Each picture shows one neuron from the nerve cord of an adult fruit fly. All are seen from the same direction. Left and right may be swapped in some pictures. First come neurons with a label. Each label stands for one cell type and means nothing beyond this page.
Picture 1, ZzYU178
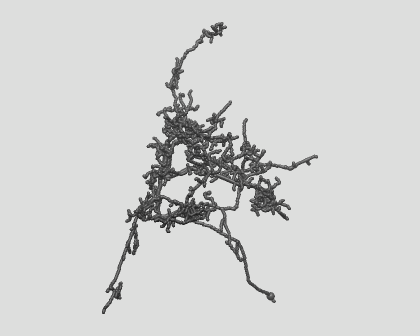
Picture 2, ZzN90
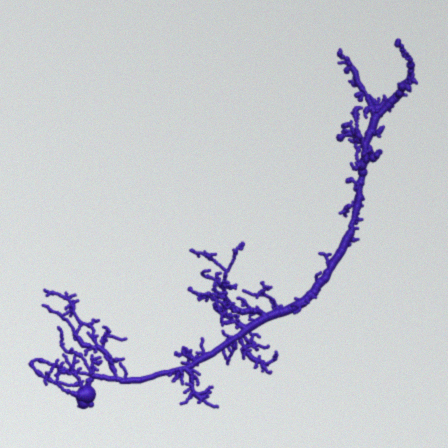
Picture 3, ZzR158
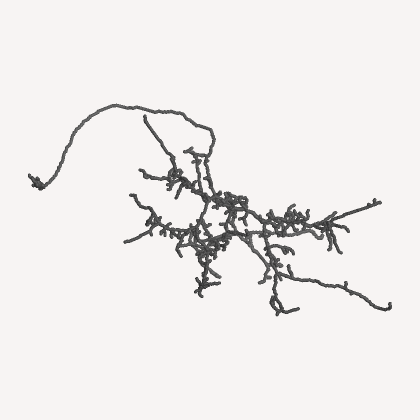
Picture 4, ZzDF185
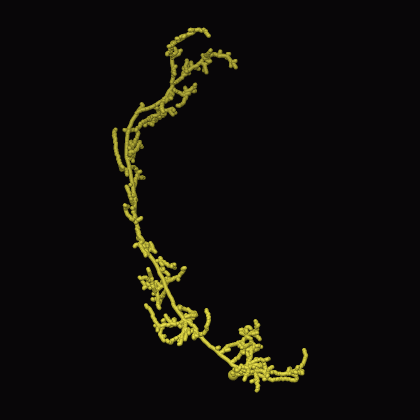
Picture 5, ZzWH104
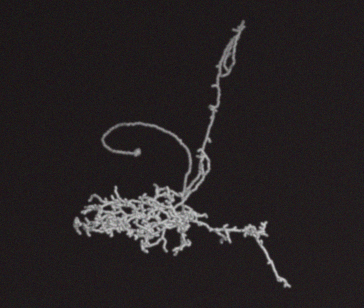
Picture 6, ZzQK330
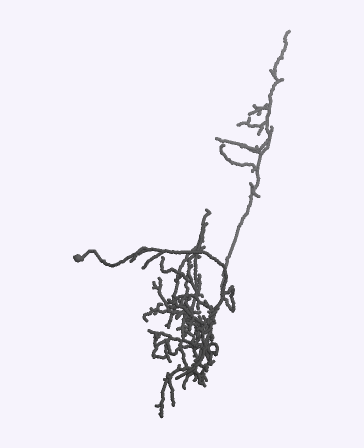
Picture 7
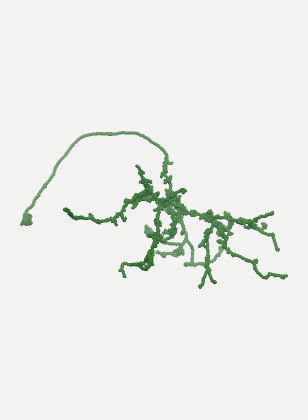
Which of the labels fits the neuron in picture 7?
ZzR158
